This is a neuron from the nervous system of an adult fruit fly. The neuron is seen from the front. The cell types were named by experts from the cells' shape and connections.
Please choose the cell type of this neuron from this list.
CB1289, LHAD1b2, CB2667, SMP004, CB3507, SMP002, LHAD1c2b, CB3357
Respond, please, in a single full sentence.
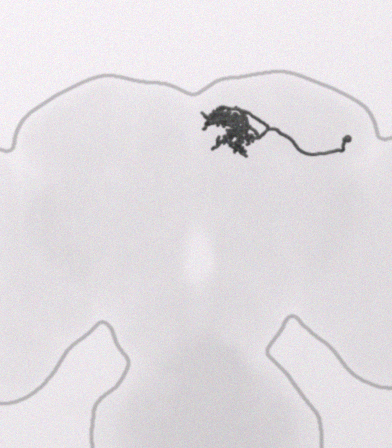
Typed by cell type, the neuron is SMP002.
